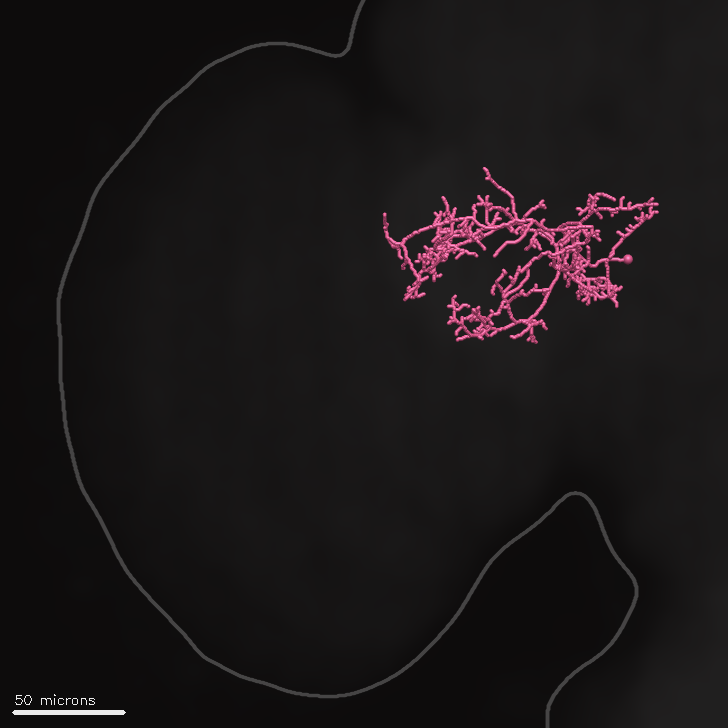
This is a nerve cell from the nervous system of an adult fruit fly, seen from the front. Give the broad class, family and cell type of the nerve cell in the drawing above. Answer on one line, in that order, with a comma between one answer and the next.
central-brain intrinsic neuron, hemilineage VLPl&p2_posterior, PVLP127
